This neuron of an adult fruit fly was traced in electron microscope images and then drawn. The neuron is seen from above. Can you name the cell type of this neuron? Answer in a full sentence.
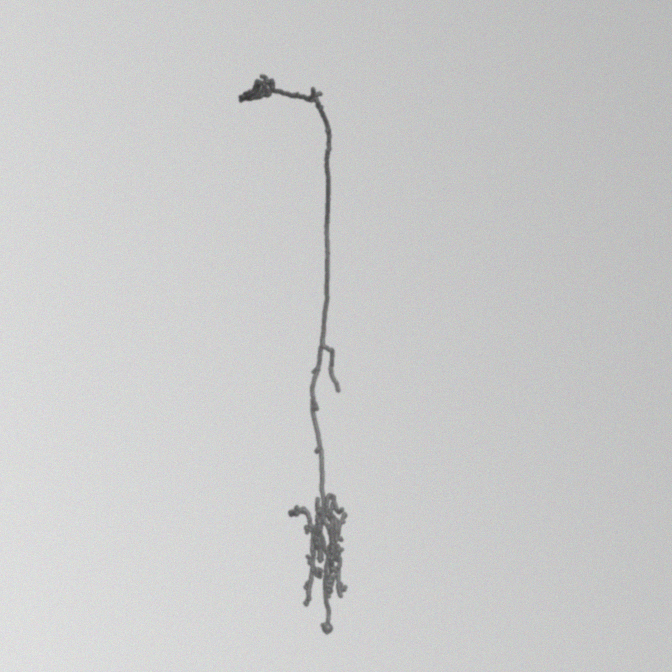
The cell type is AN05B059.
